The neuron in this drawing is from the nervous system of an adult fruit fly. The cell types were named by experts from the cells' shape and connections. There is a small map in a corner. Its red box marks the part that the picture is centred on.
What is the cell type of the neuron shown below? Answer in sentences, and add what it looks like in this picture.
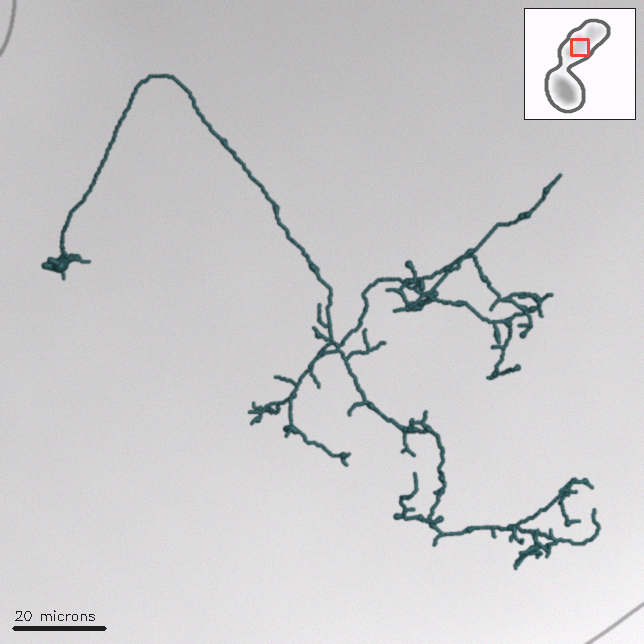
Its cell type is IN16B099. This is a nerve-cord intrinsic neuron. By the scale bar it is about 120 microns wide in this view. The picture shows dozens of branch ends.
